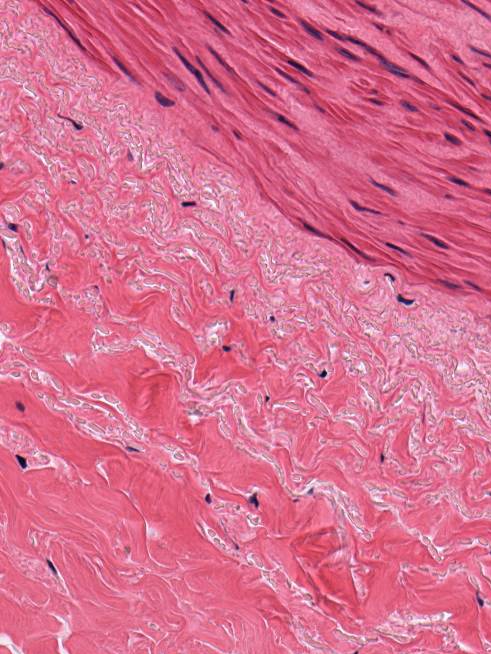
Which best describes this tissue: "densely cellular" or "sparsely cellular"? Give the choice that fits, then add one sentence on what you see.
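Sparsely cellular. Cells in the connective tissue are sparse and have small dark nuclei.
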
